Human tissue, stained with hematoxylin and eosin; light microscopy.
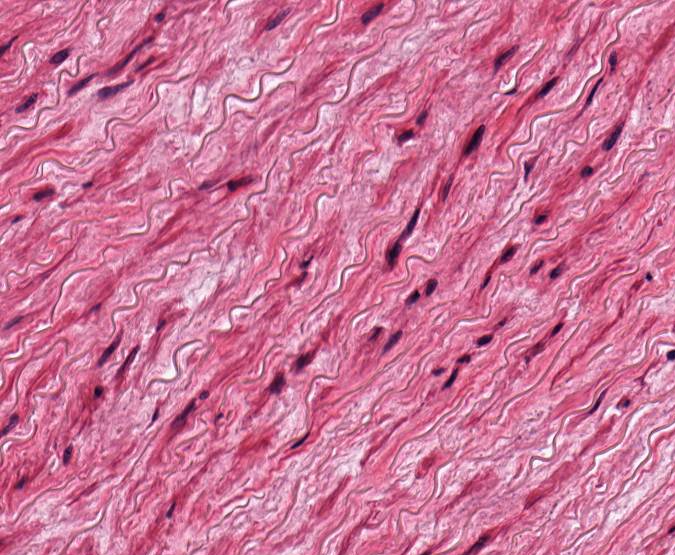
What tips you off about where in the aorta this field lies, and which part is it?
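Tunica media. Parallel bands run diagonally, lower left to upper right, across the whole field, with thin, pale, glassy wavy lines between the pink fibres throughout.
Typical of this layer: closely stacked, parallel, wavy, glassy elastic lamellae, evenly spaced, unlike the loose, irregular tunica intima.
Nuclei scattered singly and fairly evenly; no epithelial lining.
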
